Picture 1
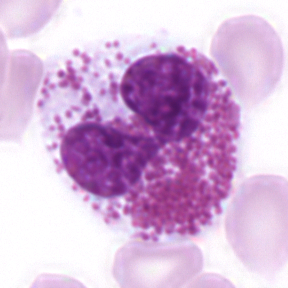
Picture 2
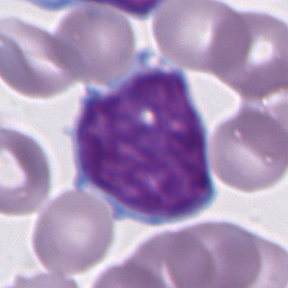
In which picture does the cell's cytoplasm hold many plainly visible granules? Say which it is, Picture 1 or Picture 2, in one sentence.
Many granules can be seen in the cytoplasm of the cell in picture 1.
